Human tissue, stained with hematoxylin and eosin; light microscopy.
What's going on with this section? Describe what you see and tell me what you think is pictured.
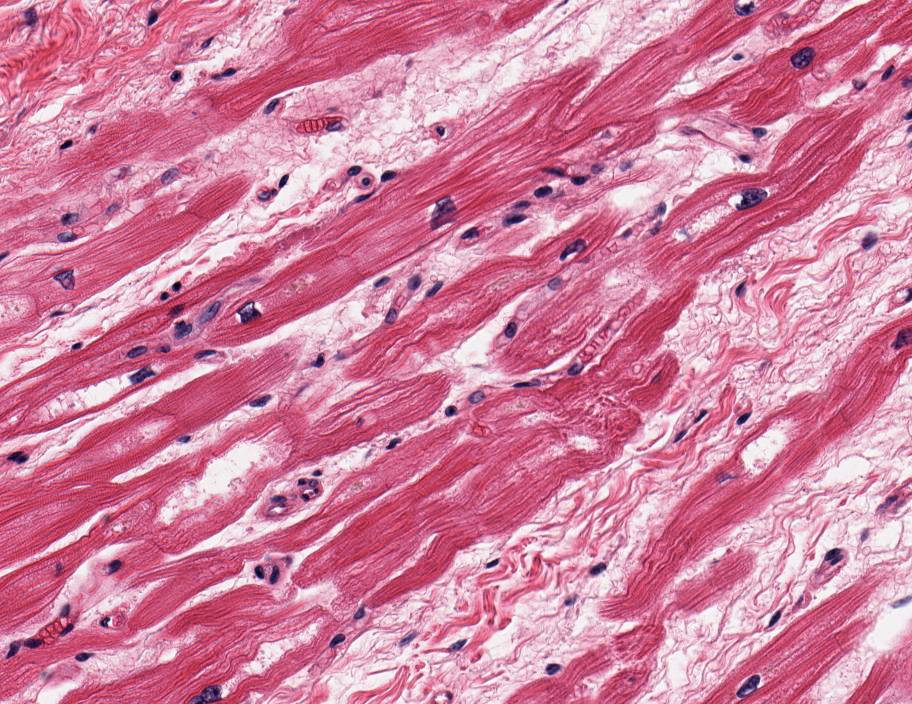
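The muscle fibres here run diagonally across the whole field, from lower left to upper right. They're eosinophilic, with fine cross-striations along their length, and neighbouring fibres branch and join one another. Their oval nuclei lie centrally within the fibres. This is atrial appendage of the heart.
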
